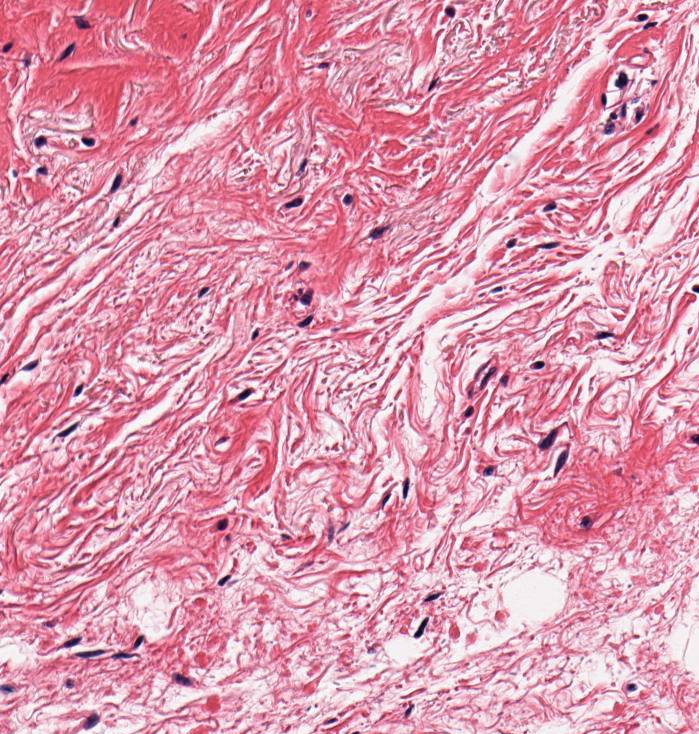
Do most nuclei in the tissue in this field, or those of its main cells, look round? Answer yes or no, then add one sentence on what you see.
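No. Cells are sparse, with scattered dark, slender spindle-shaped nuclei lying among the collagen bundles.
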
